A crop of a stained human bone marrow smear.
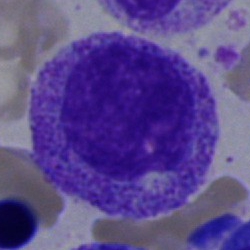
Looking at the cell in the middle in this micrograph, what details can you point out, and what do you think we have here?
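The cell has a round outline and a smooth surface, without projections or blebs. Its chromatin is fairly fine and lacks coarse clumps. A pale, clear zone sits in the cytoplasm immediately beneath the nucleus. This is a myelocyte.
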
